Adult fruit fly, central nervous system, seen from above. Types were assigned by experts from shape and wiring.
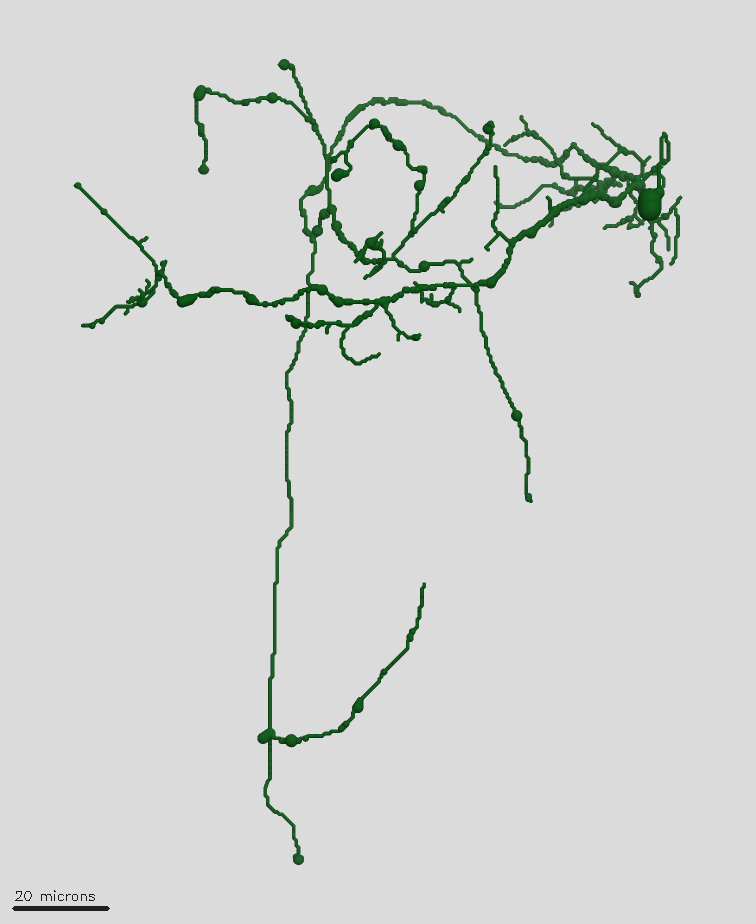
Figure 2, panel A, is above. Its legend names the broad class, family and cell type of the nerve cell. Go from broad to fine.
nerve-cord intrinsic neuron; hemilineage 17A; IN17A119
